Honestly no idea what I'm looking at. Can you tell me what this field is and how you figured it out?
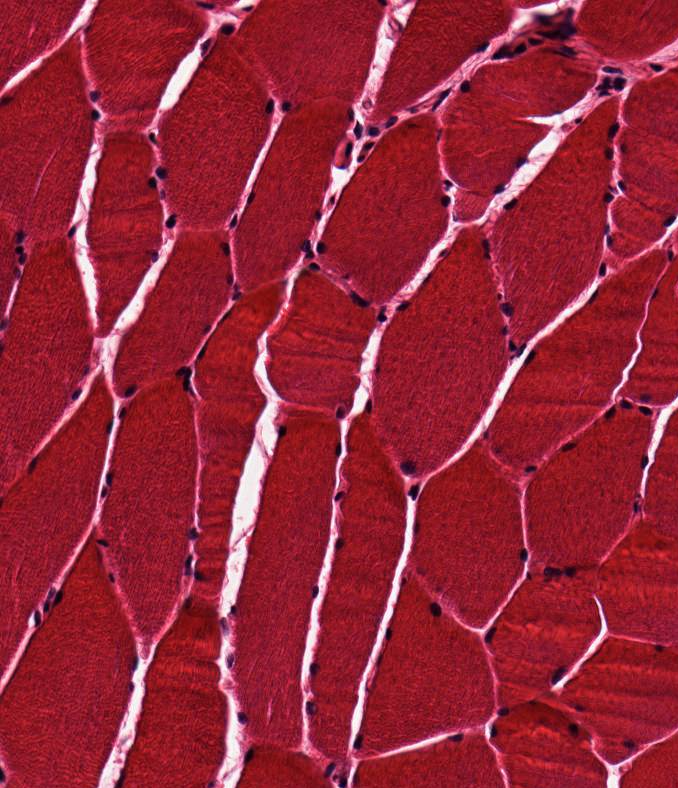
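It's skeletal muscle. The small dark nuclei sit at the edges of the fibres rather than in their centres. The fibre cytoplasm is a deep, even eosinophilic red throughout.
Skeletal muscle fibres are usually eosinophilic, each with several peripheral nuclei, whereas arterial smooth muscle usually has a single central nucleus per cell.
The empty white clefts between many fibres are shrinkage artefact.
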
